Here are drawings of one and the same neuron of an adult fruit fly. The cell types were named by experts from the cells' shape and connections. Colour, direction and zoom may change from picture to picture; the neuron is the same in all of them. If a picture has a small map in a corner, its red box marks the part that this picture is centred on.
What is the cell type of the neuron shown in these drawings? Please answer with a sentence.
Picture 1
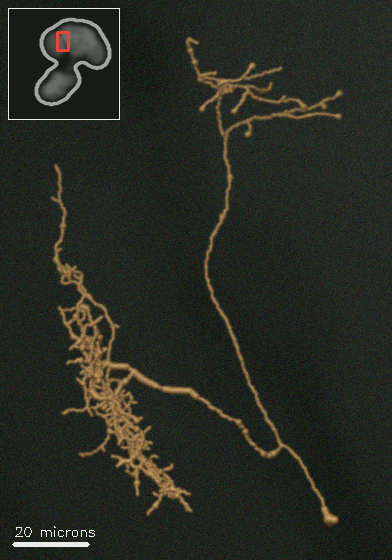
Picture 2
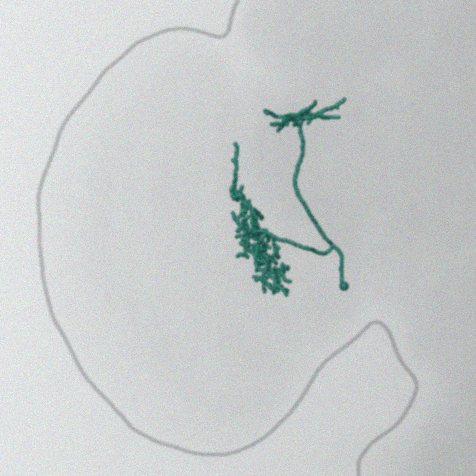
The cell type is LC25.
